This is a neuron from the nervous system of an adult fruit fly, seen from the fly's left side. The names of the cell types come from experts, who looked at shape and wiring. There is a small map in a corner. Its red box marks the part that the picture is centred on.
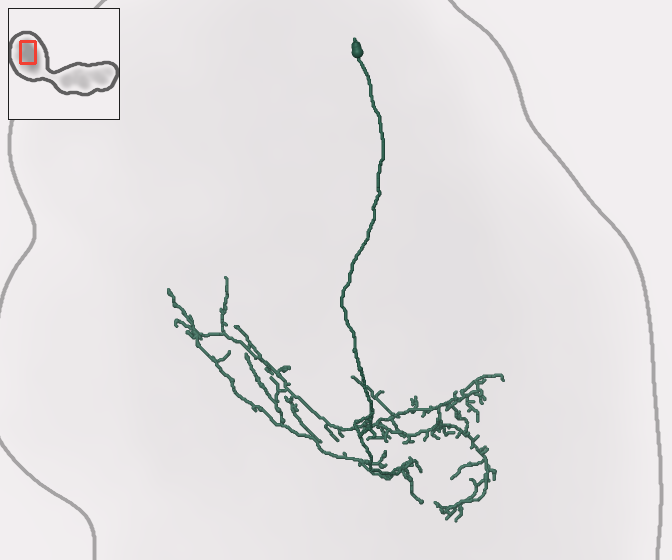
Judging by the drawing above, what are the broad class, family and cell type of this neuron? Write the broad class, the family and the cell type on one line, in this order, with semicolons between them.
central-brain intrinsic neuron; hemilineage DM1_antero_ventral; WED183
